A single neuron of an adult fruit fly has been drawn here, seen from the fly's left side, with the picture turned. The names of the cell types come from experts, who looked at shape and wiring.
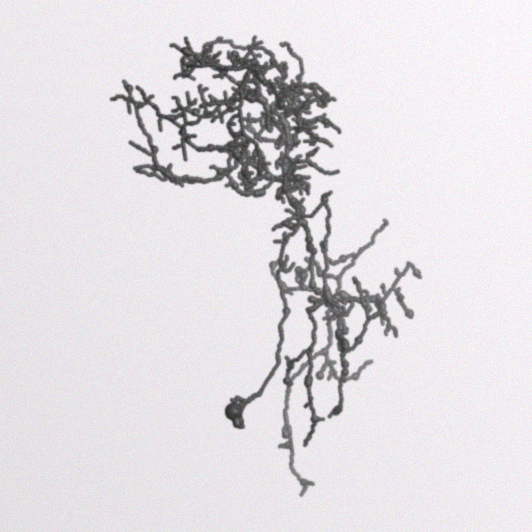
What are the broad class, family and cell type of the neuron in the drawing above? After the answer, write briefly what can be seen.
It is a central-brain intrinsic neuron. The family is hemilineage VLPl2_posterior. The cell type is LHAV2b3. Its cell body lies at the bottom of the picture. The picture shows more than a hundred branch ends.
